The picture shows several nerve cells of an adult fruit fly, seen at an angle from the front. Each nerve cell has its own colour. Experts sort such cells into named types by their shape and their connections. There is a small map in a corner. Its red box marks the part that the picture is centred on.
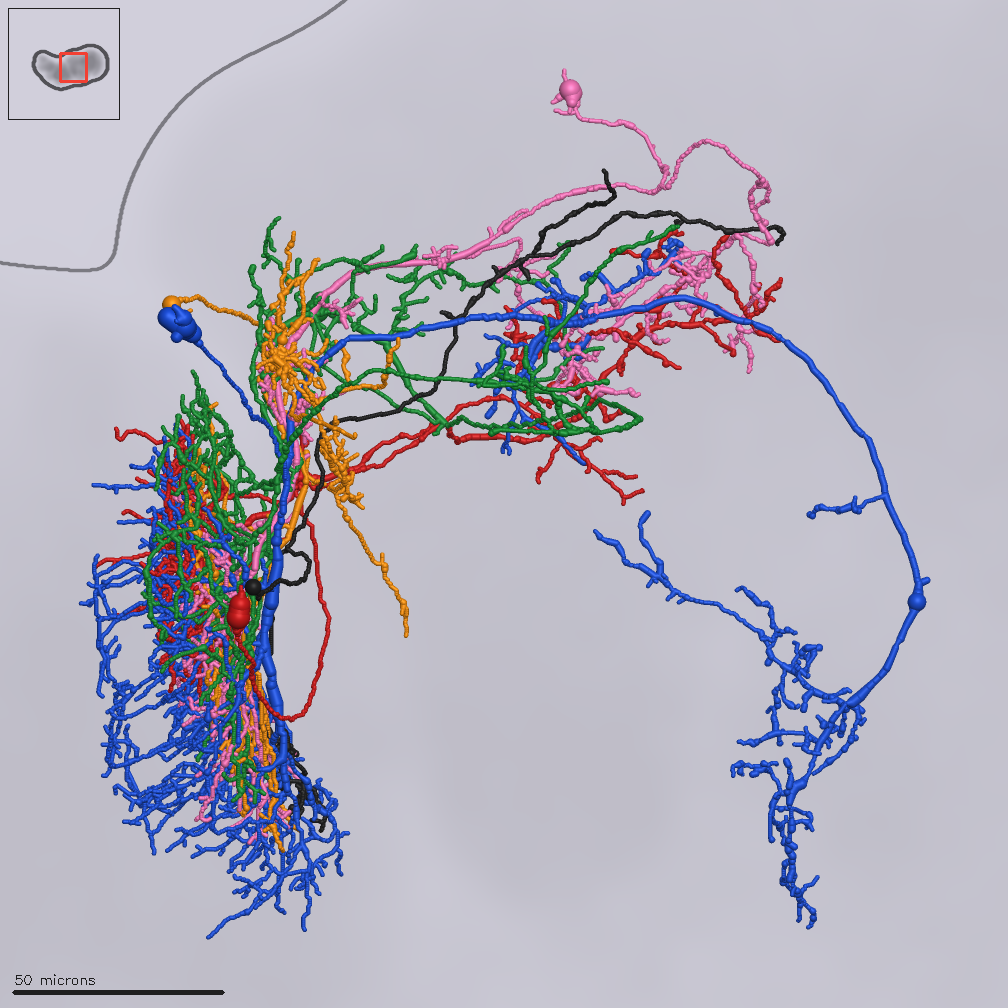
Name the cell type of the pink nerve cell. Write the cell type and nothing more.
LoVP28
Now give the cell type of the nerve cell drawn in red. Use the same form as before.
LoVP30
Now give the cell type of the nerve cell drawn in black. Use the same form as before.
LC34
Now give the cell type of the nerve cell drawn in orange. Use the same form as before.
LoVP36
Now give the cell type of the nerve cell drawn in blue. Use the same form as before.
LT86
